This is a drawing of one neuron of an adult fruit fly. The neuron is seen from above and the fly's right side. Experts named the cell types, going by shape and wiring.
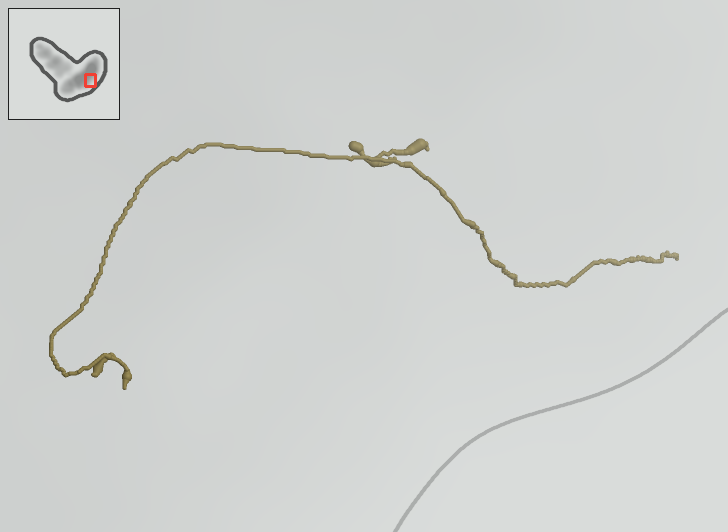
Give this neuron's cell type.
ORN_DM3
